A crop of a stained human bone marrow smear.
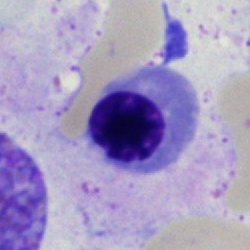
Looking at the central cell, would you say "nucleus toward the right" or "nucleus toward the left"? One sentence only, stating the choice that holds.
Toward the left side of the cell sits its nucleus.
